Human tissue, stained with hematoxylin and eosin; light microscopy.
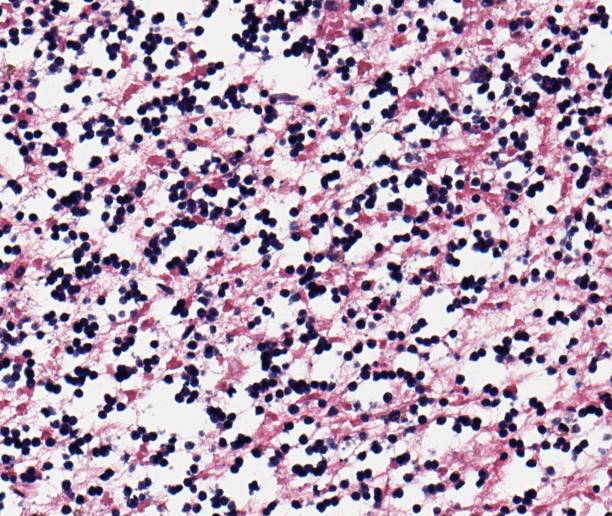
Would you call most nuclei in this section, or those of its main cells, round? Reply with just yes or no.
Yes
